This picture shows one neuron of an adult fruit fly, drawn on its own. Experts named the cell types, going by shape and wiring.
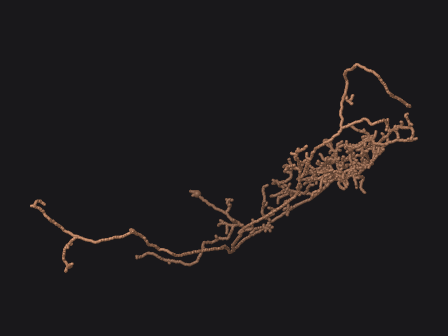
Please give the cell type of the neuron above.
SIP121m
